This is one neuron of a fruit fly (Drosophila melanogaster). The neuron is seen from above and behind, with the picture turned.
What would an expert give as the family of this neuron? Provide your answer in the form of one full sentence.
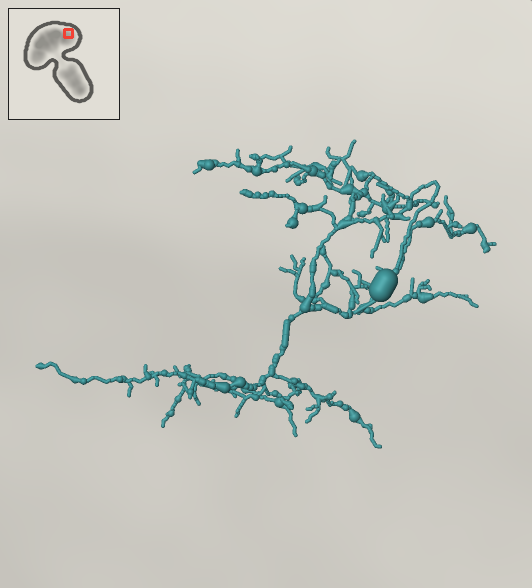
The neuron is counted in family Mi.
